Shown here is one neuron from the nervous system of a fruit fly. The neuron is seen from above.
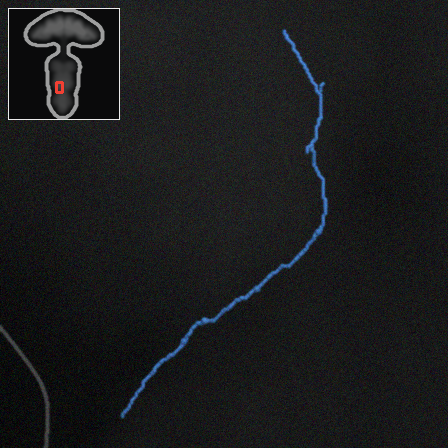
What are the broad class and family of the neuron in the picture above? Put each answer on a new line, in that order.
sensory neuron entering the nerve cord
class mechanosensory tactile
